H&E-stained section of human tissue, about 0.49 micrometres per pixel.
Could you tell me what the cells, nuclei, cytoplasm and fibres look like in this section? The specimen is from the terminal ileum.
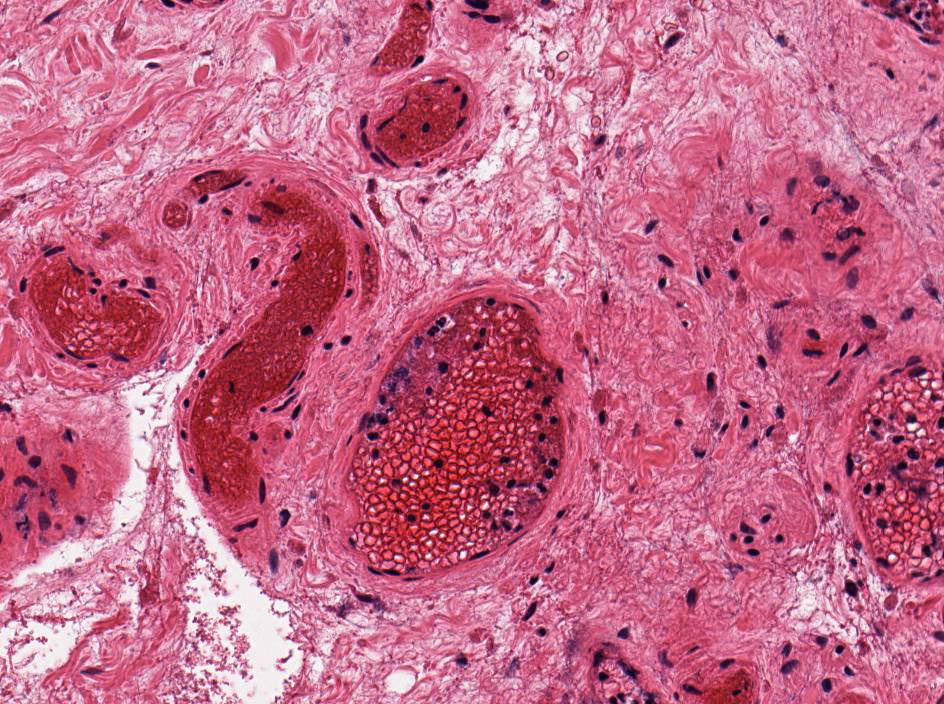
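Several rounded and tortuous vessels, packed with red blood cells, are scattered through a fibrous stroma. Left of centre, one such vessel follows an S-shaped curve. Flattened, dark endothelial nuclei line the packed vessels. Between the vessels, the stroma consists of pale pink collagen containing sparse, scattered spindle-shaped nuclei.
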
